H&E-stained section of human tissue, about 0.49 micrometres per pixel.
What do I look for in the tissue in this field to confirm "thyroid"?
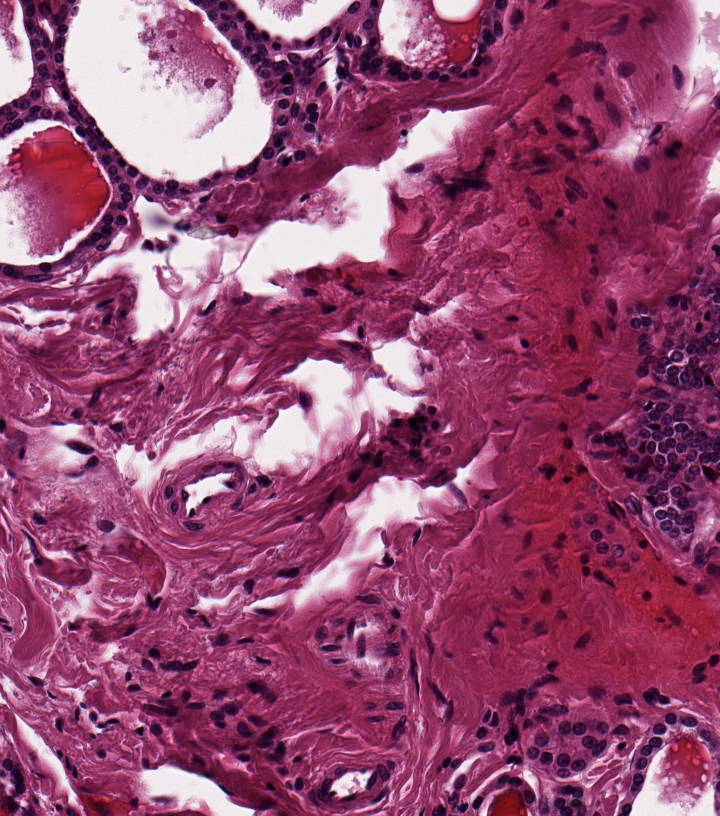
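It's thyroid, and the part that fits best is the follicle lining: a single layer of cuboidal cells with round dark nuclei.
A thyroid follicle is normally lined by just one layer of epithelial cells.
Other things in the field: at the right edge, about halfway down, there's a cluster of small lymphocytes with round dark nuclei. Left of centre sits a small vessel with a narrow lumen, wrapped by concentric spindle cells. And there are no fat cells anywhere in the field.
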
